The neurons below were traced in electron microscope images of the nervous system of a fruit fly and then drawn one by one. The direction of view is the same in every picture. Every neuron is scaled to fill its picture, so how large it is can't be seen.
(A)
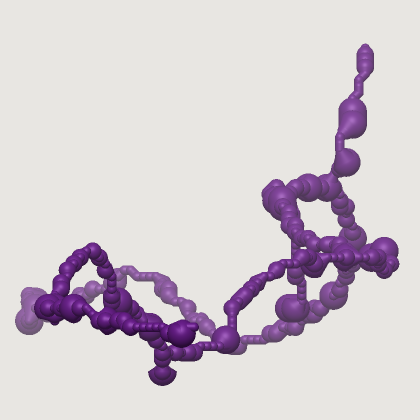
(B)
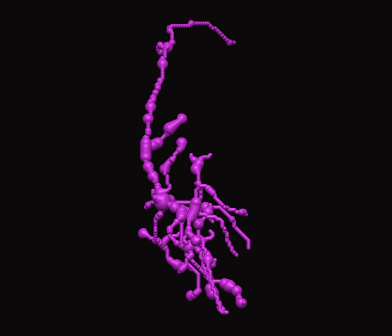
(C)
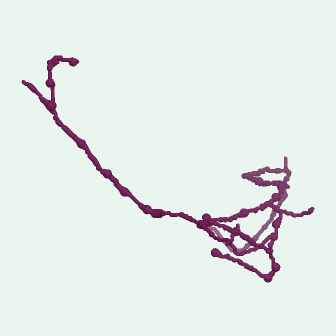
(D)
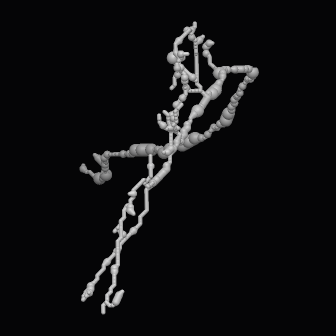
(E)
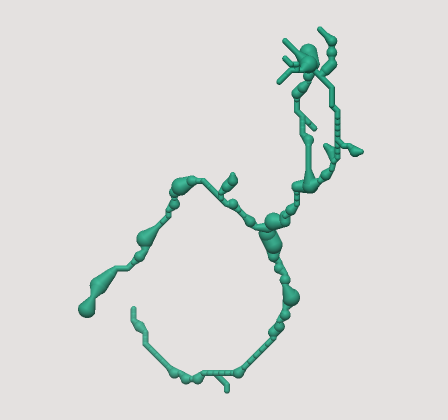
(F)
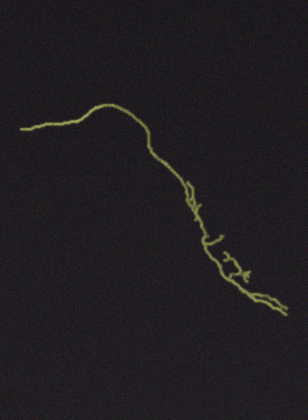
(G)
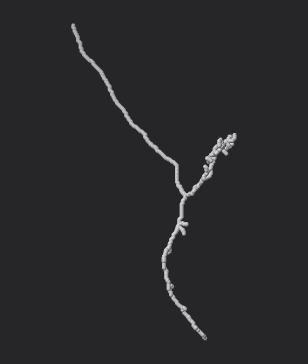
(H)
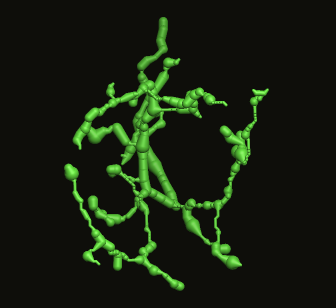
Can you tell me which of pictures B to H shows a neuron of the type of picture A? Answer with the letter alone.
C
